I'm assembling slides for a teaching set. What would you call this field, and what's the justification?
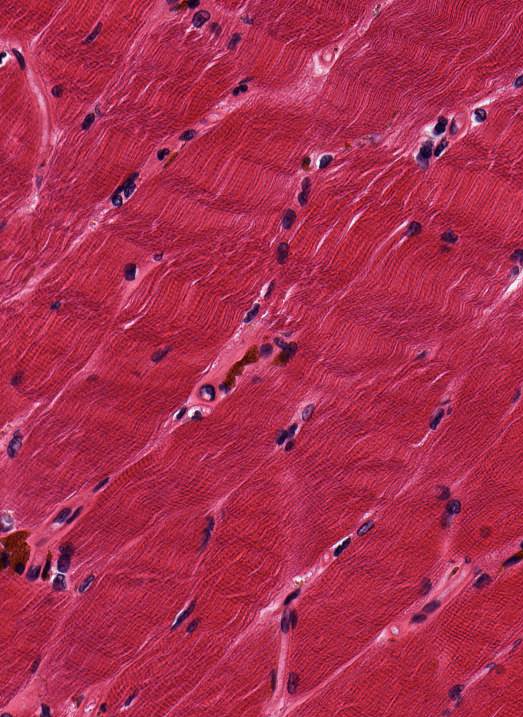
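Skeletal muscle makes up this field. Item one, staining: the fibre cytoplasm is a deep, even red-pink.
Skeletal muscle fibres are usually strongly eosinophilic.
Item two, between the fibres: thin, pale pink strands of connective tissue separate them.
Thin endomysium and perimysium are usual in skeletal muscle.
Item three: clumps of brown granular pigment lie between fibres near the centre and at the lower left edge. Item four: no fat cells appear anywhere.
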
